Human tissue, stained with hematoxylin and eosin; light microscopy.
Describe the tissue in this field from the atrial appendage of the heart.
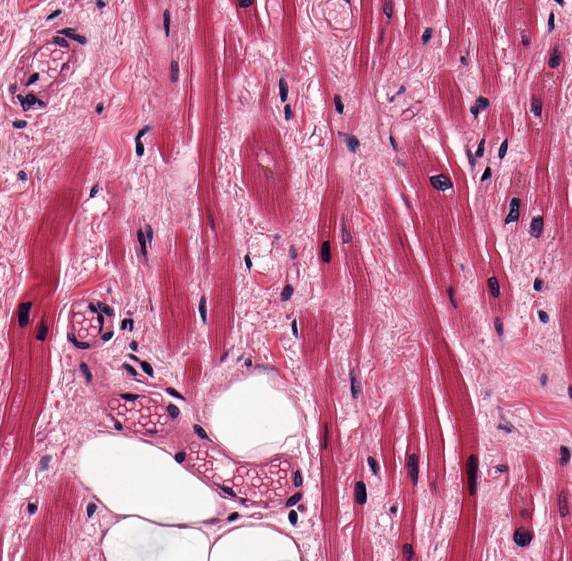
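Notice how the long, slender muscle fibres run mostly from top to bottom across the field. Their nuclei are dark purple and stretched out along the length of each fibre. Between the fibres you can see loose, pale pink connective tissue keeping them apart.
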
